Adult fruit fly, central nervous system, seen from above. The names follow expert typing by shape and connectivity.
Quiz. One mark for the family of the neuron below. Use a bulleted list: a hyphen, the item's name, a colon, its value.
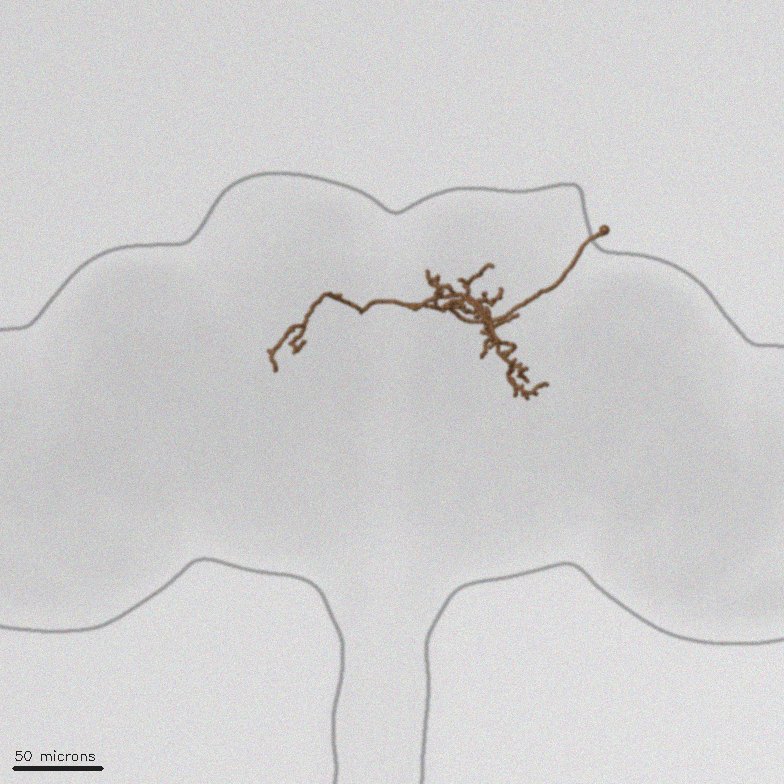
- family: hemilineage EBa1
